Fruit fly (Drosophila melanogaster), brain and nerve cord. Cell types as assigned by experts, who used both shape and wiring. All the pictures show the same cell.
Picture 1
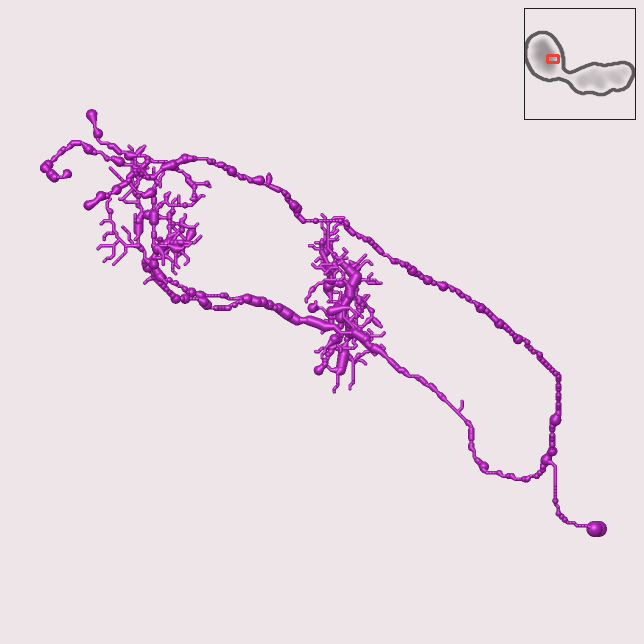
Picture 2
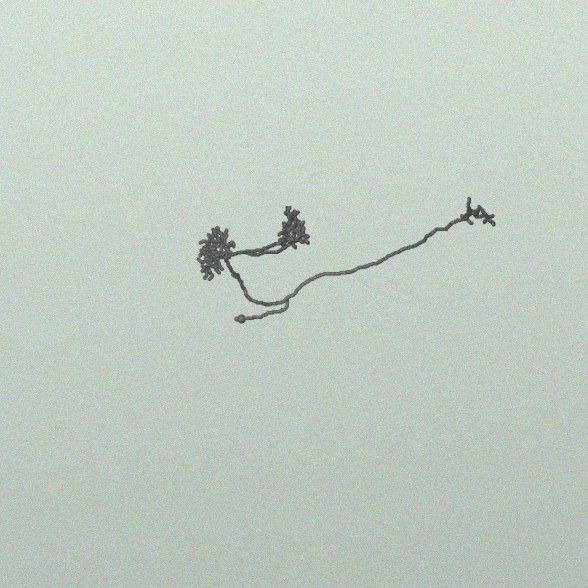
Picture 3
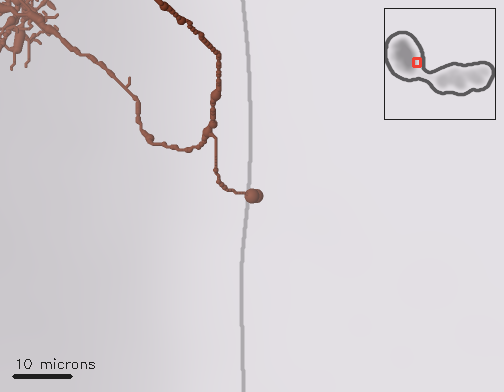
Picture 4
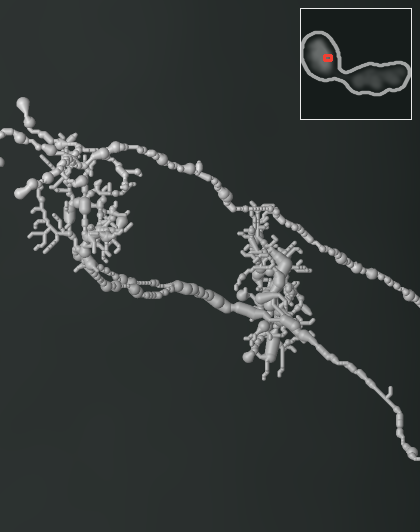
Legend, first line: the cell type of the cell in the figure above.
LLPC1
